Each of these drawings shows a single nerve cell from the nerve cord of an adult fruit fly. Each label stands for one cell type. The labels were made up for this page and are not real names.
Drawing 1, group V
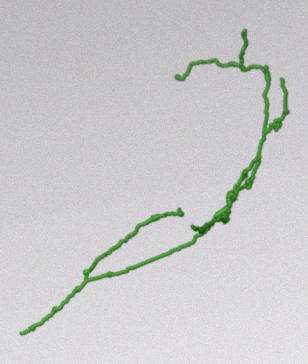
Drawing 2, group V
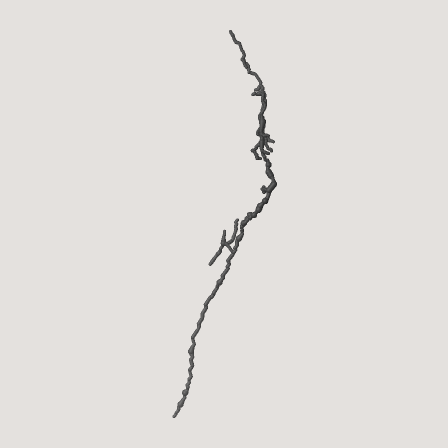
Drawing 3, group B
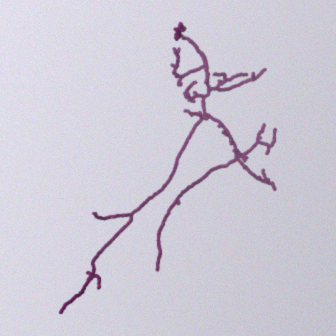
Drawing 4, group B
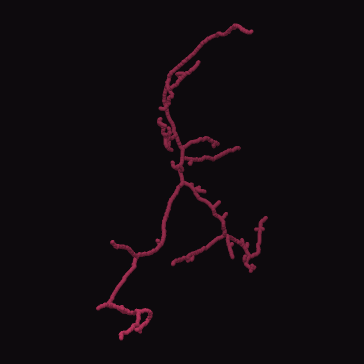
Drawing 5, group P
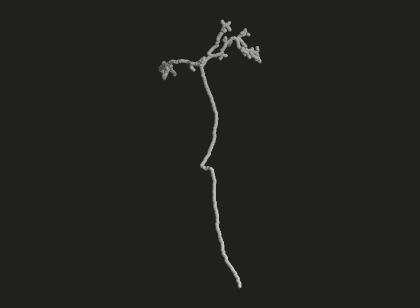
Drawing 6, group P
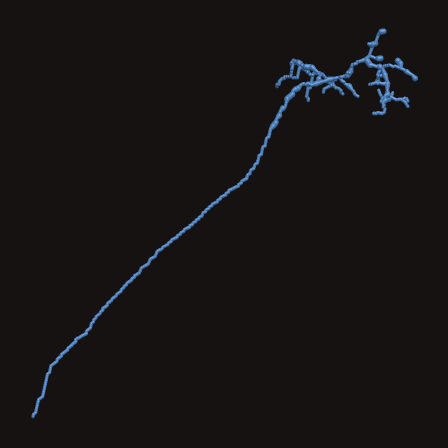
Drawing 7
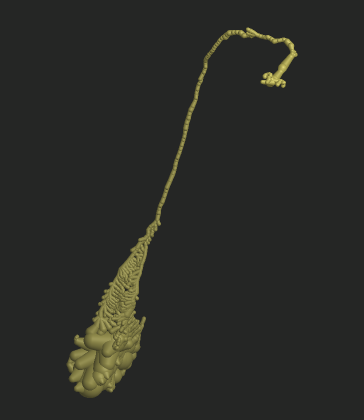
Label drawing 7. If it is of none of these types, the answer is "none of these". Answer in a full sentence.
It belongs to group V.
